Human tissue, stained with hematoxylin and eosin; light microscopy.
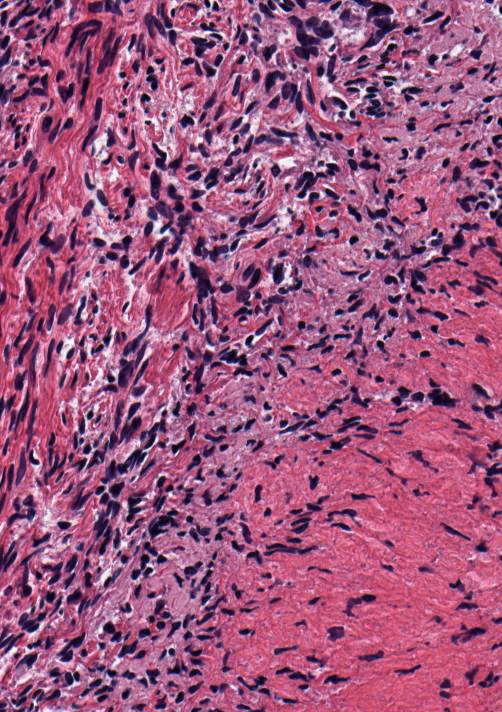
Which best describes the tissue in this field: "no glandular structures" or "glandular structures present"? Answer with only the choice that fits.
No glandular structures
